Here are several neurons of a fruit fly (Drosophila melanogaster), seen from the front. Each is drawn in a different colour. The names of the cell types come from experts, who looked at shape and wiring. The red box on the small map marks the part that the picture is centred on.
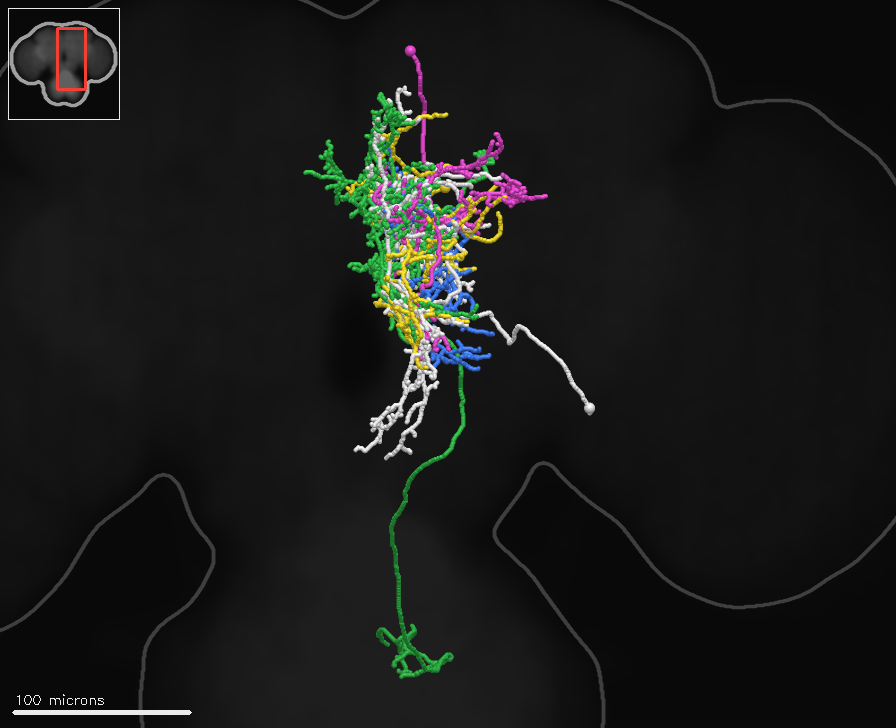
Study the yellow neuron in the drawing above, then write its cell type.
PS318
